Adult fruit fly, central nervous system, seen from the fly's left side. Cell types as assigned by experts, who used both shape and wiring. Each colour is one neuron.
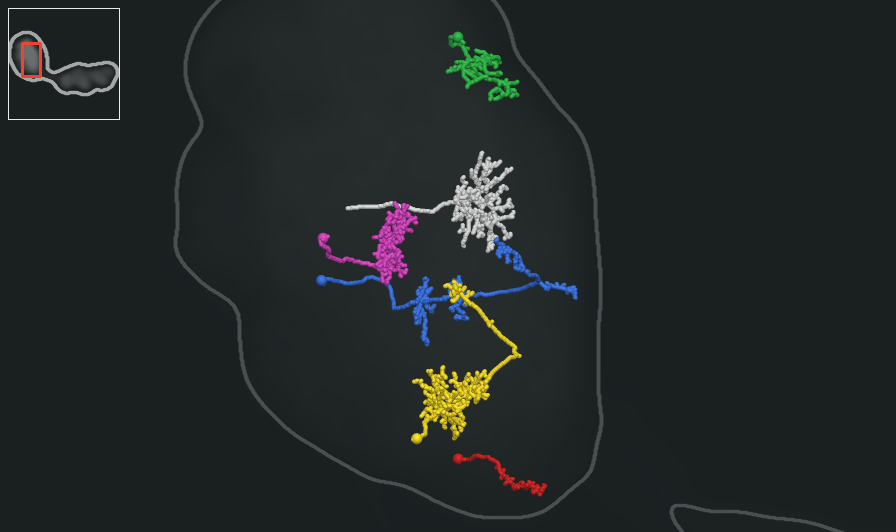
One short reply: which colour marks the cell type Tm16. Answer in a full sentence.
The colour is yellow.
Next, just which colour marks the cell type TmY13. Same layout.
The colour is blue.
